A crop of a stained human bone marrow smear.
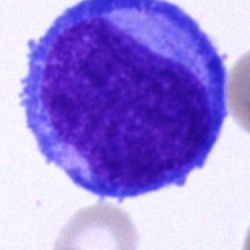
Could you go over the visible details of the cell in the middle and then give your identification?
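Round cell with small fuzzy projections along the left border. Chromatin dark purple, mottled and patchy. Deep blue cytoplasmic rim around the nucleus. Paler cytoplasmic zone beside the nucleus, upper right. Cell: blast.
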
